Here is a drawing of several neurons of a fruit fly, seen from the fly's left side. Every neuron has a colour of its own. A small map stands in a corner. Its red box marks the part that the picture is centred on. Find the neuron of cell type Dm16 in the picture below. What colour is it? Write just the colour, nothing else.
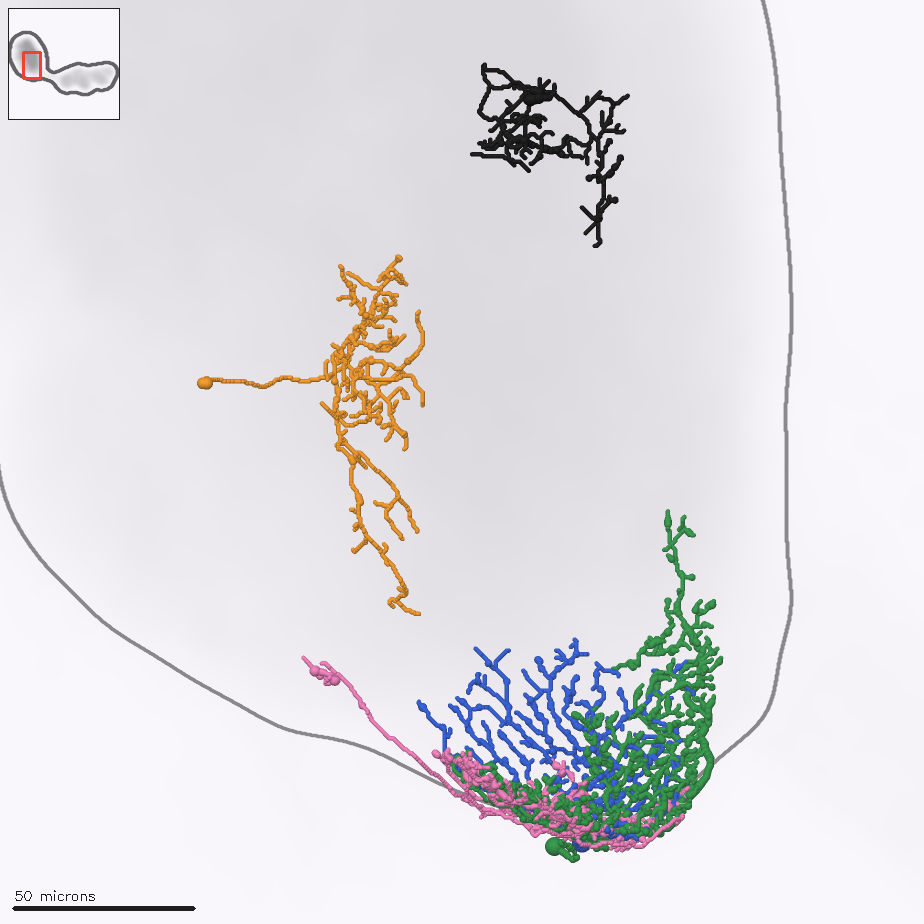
orange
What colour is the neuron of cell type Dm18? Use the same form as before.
blue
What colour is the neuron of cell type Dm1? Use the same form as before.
pink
